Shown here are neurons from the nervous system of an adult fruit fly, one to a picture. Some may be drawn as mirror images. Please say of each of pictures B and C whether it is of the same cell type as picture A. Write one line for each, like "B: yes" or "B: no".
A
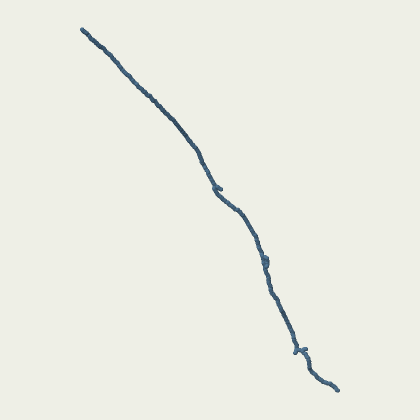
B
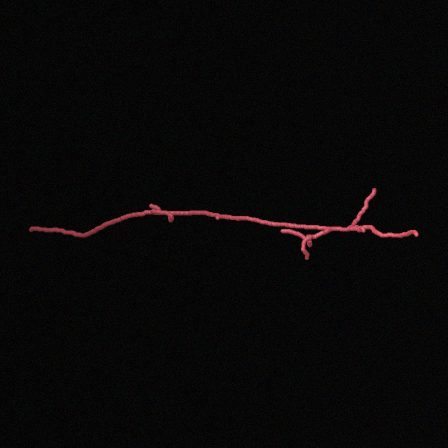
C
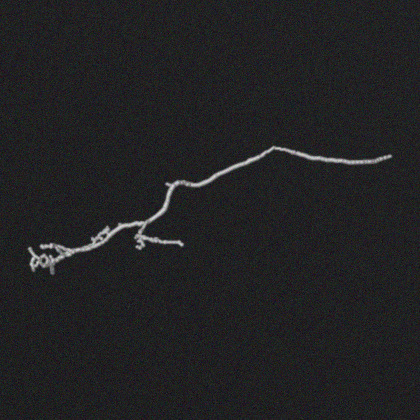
B: yes
C: no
